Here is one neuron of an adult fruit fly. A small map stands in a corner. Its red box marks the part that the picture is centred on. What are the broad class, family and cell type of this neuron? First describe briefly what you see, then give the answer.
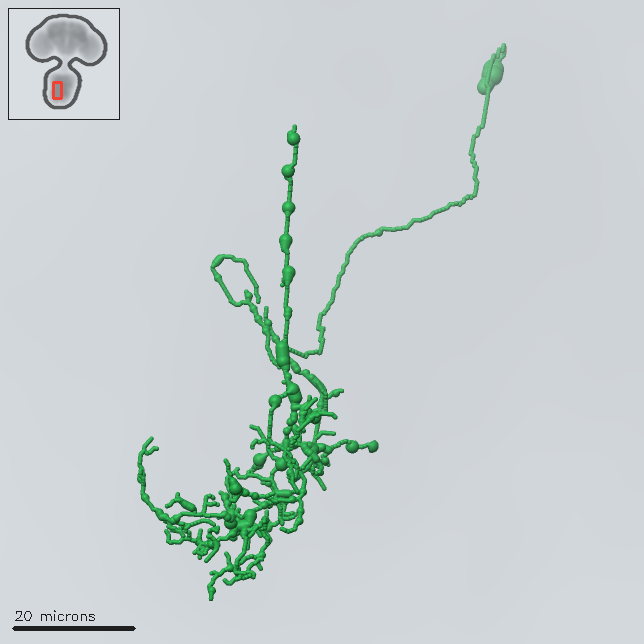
Its cell body lies at the upper right of the picture. From top to bottom in the picture it spans about 95 microns. The picture shows dozens of branch ends. Its broad class is nerve-cord intrinsic neuron. The family is hemilineage 14A. Its cell type is IN14A118.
